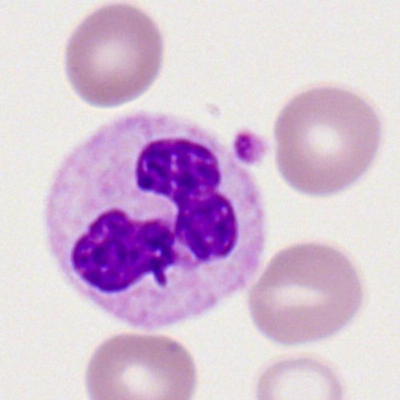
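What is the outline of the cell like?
Round and smooth.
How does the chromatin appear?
Dark purple and coarsely clumped.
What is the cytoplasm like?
Plentiful and pale pink, holding fine, faint pinkish-lilac granules.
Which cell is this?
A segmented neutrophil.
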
